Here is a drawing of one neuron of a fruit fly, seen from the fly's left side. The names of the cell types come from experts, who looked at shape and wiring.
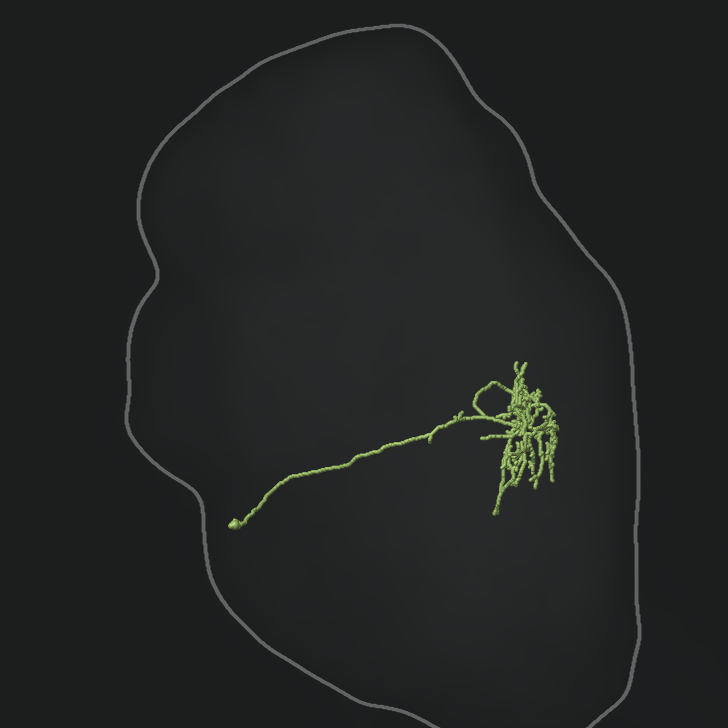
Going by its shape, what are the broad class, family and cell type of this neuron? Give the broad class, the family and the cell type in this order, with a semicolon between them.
central-brain intrinsic neuron; hemilineage LALv1_ventral; PS074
